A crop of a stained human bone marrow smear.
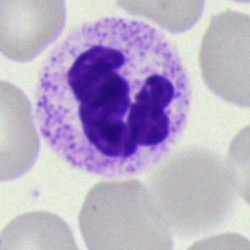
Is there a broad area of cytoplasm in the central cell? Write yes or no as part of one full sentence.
Yes, the cell's cytoplasm around the nucleus is ample.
